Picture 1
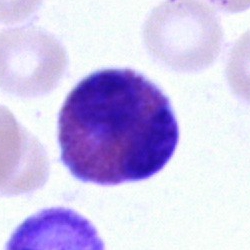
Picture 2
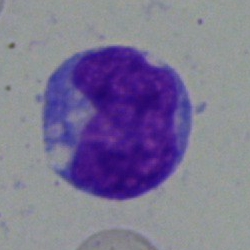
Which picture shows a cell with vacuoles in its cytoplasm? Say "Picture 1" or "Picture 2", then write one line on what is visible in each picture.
Picture 2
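In picture 1: No clear vacuoles are seen in the cell.
In picture 2: The cytoplasm on the left contains several clear, unstained spaces.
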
